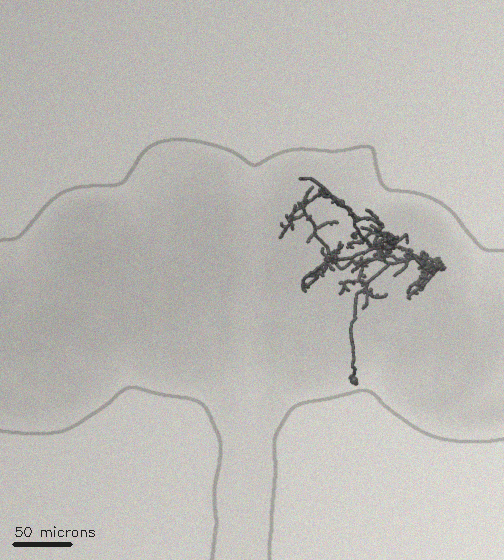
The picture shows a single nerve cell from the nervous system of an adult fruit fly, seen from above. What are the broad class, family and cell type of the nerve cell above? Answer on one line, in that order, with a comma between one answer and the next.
central-brain intrinsic neuron, hemilineage SMPpv2_ventral, AVLP705m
